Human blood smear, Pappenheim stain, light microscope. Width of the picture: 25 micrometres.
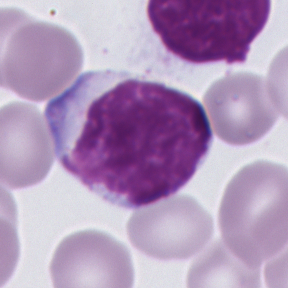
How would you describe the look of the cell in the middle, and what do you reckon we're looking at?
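Looking first at the nucleus, I see a single mass with no lobes. It sits off-centre, toward the right side of the cell. The chromatin is dark purple and coarsely clumped, with paler streaks running between the clumps. Out at the edge, the cytoplasm is a slightly deeper blue than it is further in. The cell measures about 15 by 11 micrometres, and the nucleus takes up about 80% of its area. This cell is a large granular lymphocyte.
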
